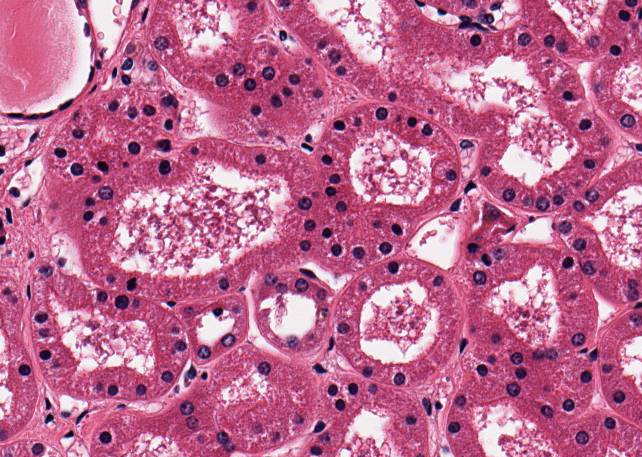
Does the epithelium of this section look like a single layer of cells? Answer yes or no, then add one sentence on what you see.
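Yes. Most tubules are lined by a single layer of cuboidal to low columnar cells with strongly eosinophilic, granular cytoplasm.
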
